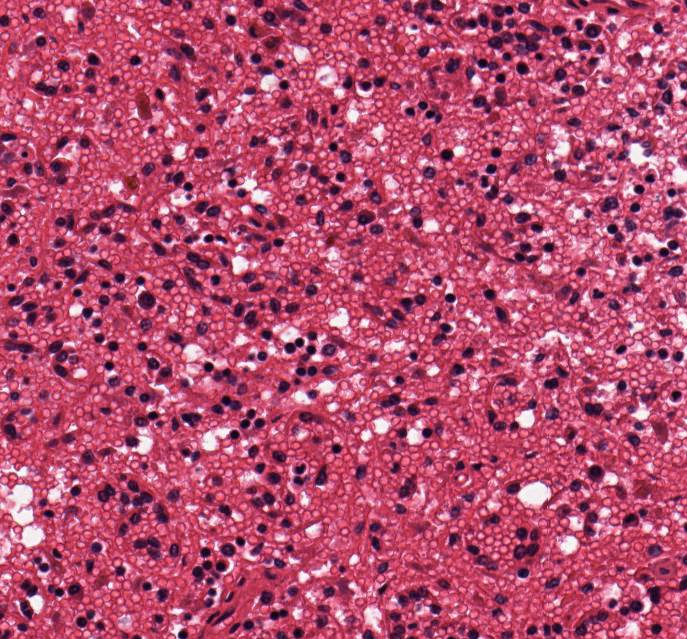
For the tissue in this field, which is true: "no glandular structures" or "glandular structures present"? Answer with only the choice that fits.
No glandular structures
